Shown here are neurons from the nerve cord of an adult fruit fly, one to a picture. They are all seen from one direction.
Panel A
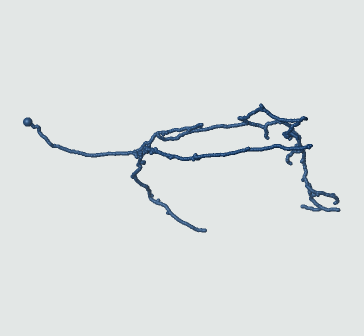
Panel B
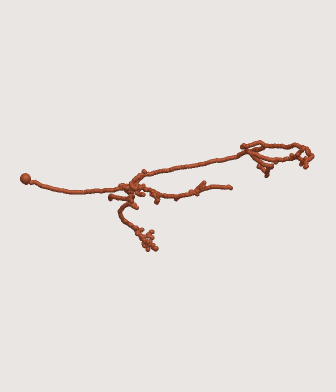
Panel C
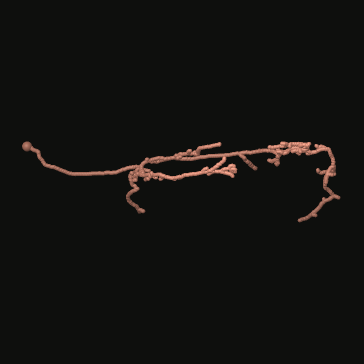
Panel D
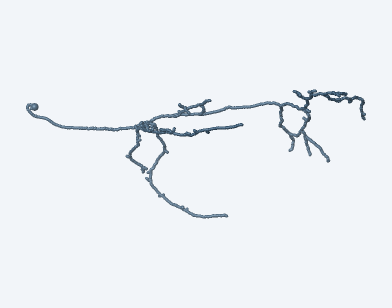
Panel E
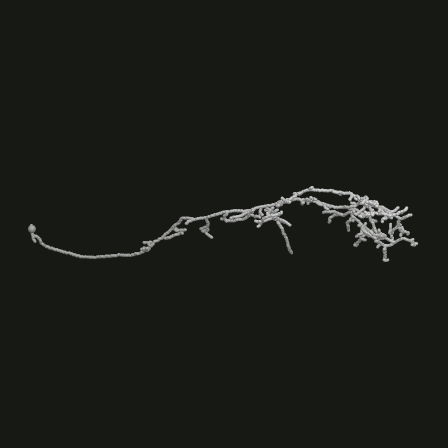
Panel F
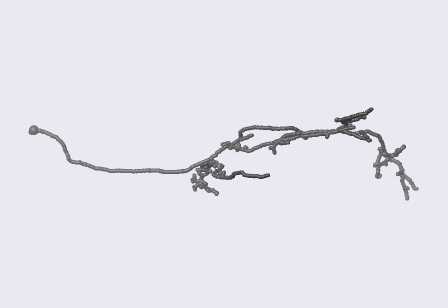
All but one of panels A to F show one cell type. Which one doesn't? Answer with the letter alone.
E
